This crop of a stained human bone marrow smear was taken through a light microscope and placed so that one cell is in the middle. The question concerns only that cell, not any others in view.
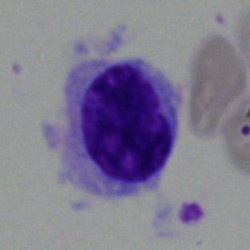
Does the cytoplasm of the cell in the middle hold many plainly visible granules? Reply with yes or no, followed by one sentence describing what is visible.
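No. No distinct granules are visible in the cytoplasm.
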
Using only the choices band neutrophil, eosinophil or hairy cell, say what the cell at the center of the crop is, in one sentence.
Classification of the middle cell gives a hairy cell.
